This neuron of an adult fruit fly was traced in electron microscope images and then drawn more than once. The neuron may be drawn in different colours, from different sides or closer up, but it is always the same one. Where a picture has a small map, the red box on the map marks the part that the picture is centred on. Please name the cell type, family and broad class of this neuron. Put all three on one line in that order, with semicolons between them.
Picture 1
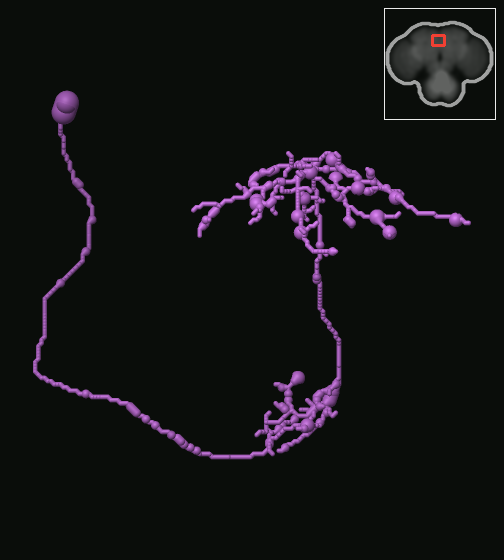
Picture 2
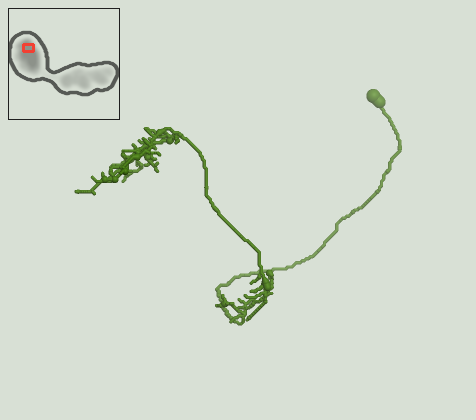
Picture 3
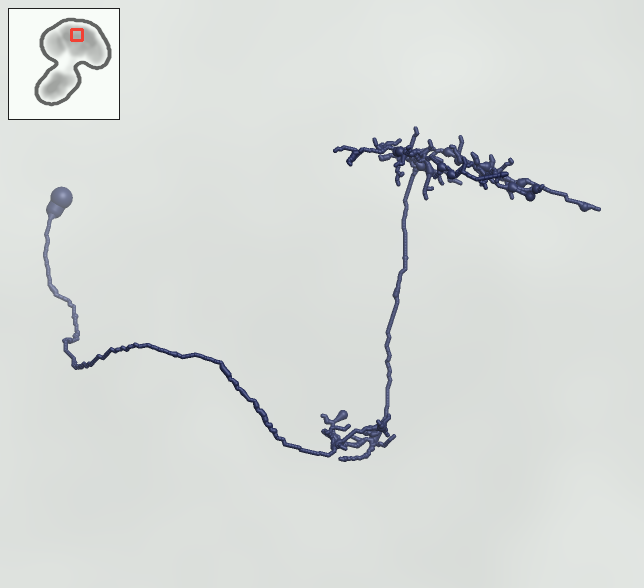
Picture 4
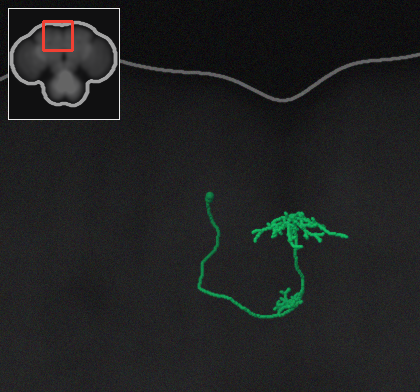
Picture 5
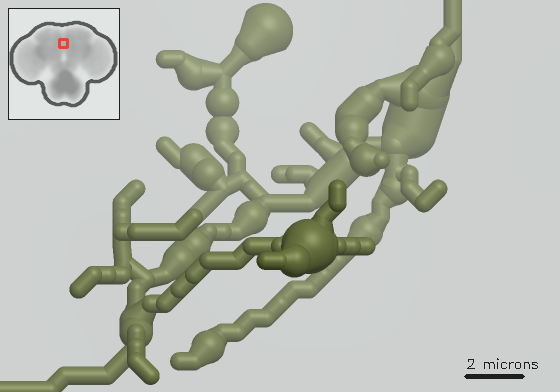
vDeltaC; class CX; central-brain intrinsic neuron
